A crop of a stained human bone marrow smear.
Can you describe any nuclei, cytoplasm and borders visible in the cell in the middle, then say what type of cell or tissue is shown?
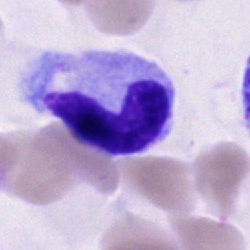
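Curving along the lower part of the cell, the nucleus is a band whose right end bends upward, leaving most of the cytoplasm above it. No nucleoli can be seen, and the cytoplasm lacks coarse dark granules. The cell is a band neutrophil.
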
